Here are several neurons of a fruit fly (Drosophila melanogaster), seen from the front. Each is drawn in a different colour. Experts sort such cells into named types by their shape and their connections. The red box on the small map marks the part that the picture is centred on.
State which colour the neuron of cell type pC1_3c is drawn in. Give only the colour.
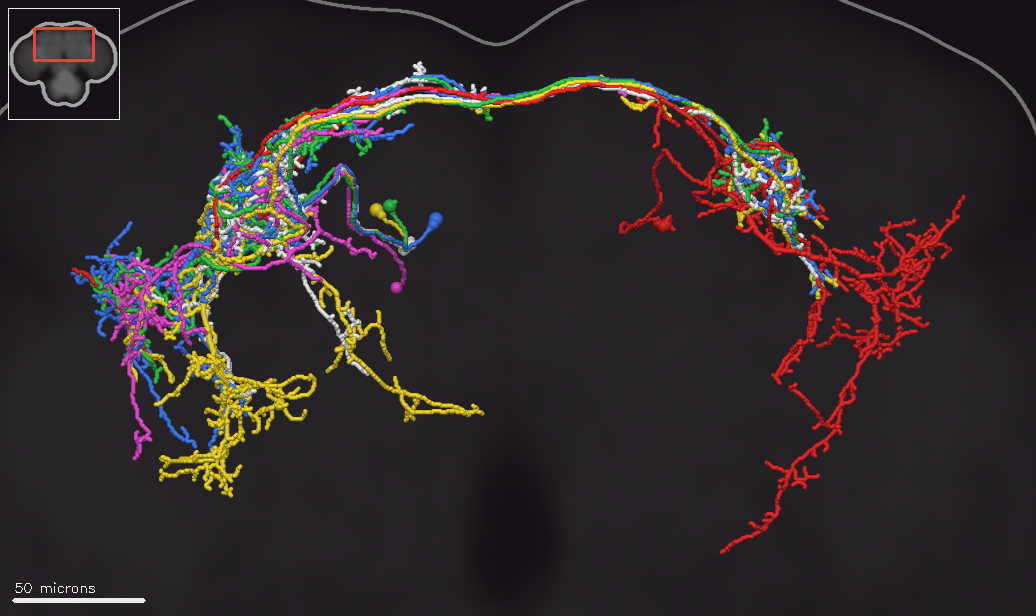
red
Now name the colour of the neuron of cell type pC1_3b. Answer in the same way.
green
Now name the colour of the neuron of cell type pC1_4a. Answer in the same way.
white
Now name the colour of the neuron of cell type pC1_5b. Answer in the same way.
magenta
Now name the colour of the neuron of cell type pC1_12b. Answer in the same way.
yellow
